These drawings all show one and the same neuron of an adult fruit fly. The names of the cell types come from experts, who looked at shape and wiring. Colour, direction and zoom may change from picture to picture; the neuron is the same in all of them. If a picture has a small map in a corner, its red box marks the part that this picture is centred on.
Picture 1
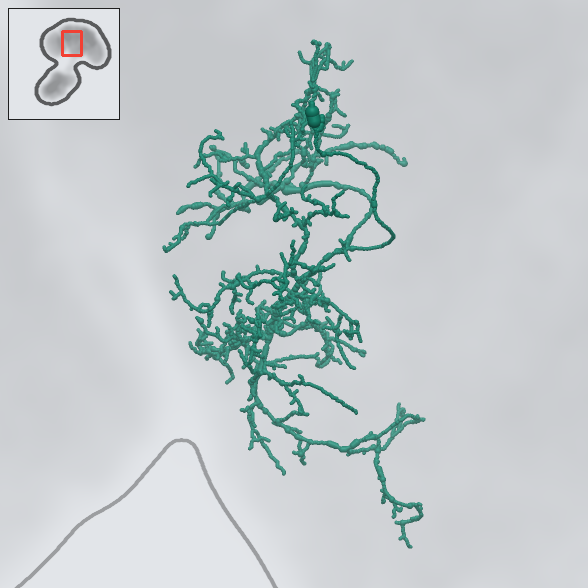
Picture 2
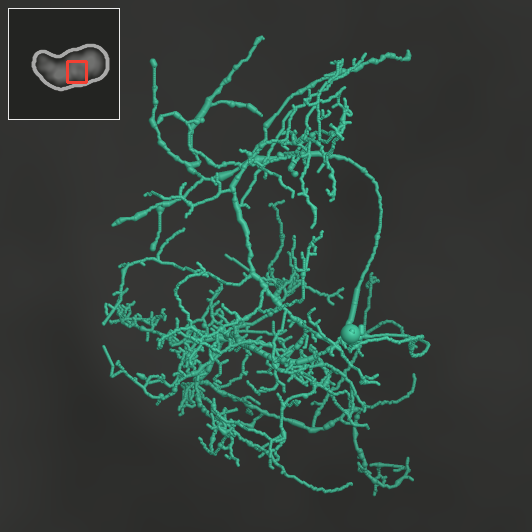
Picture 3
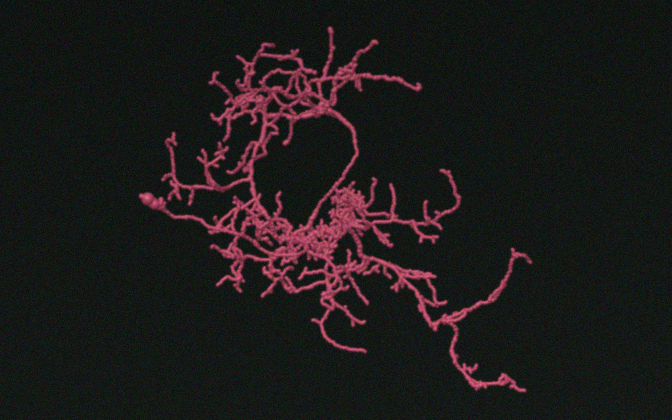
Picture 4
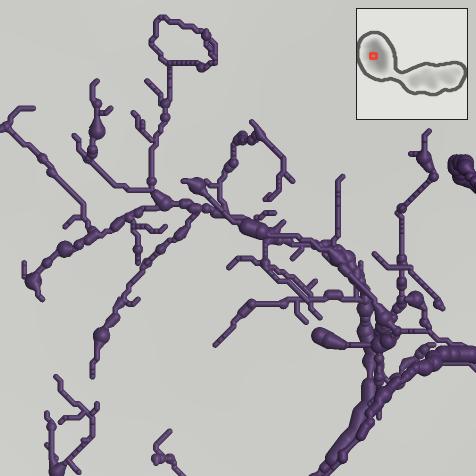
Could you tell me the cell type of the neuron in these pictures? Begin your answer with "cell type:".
cell type: CB2940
